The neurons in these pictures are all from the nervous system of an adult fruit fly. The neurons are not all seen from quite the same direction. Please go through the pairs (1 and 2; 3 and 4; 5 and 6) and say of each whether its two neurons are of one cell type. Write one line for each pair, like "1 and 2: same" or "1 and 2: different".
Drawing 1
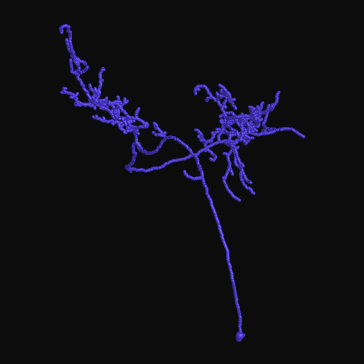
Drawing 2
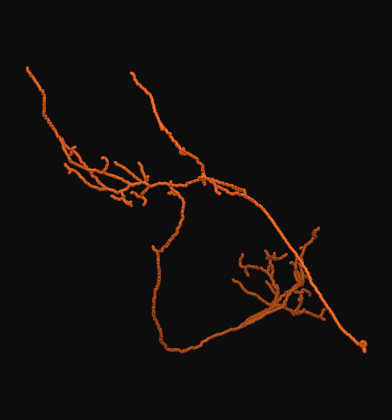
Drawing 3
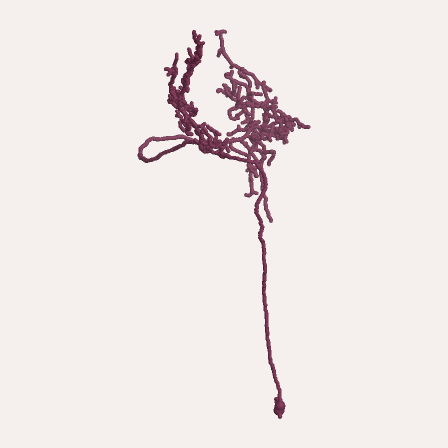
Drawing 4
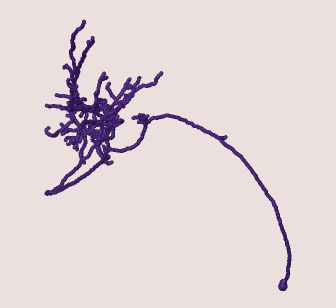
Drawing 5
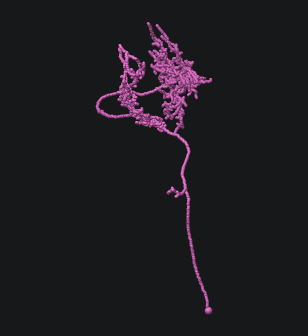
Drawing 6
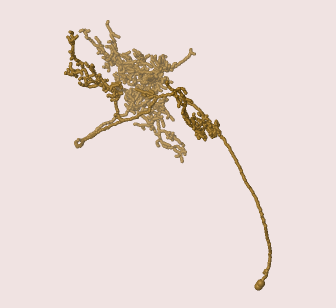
1 and 2: same
3 and 4: different
5 and 6: same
